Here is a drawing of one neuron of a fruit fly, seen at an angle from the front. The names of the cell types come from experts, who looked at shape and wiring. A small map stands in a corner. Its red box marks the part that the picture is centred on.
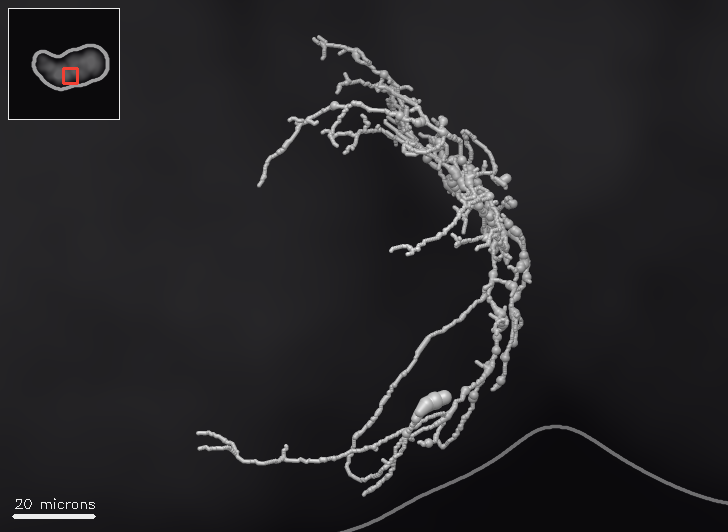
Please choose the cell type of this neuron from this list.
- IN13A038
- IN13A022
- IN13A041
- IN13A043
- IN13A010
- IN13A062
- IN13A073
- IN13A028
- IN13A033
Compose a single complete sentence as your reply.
This neuron is categorized as cell type IN13A041.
